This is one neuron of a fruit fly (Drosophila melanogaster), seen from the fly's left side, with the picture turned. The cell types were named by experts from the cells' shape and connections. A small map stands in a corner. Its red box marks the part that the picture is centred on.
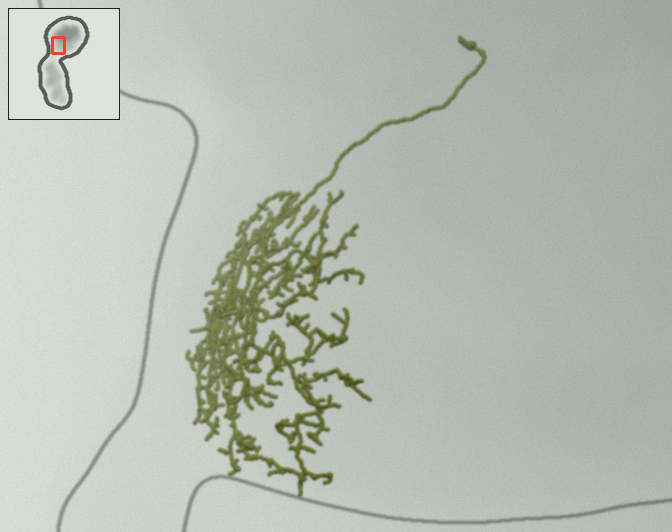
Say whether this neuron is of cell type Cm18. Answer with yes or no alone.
no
